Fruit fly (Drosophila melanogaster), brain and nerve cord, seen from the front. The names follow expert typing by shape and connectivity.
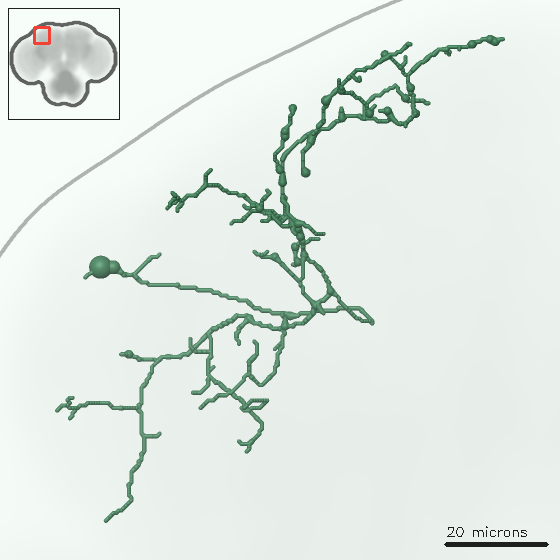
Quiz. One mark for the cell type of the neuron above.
CB1201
